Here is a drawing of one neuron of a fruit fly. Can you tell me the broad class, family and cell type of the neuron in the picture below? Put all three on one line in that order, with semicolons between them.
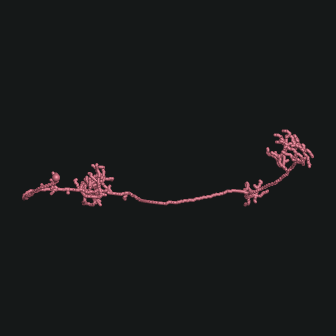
optic-lobe intrinsic neuron; TmY; TmY21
